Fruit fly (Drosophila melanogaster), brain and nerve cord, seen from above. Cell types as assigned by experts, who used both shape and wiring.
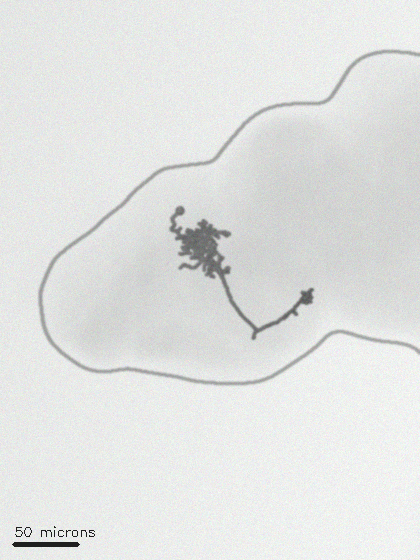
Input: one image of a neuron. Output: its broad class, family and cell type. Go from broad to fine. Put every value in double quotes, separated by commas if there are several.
"optic-lobe intrinsic neuron", "Tm", "Tm16"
